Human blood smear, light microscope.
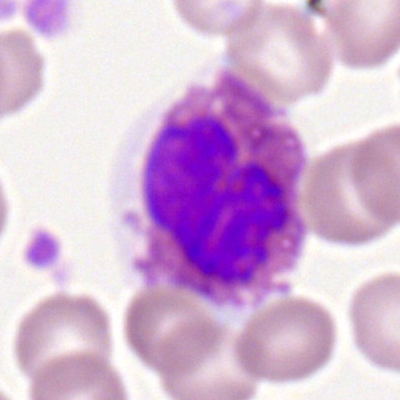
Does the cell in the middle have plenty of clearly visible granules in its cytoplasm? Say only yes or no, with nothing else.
Yes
